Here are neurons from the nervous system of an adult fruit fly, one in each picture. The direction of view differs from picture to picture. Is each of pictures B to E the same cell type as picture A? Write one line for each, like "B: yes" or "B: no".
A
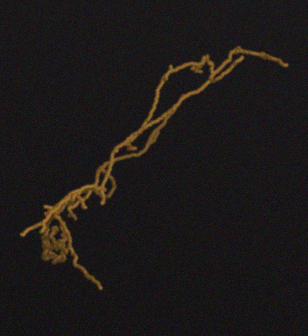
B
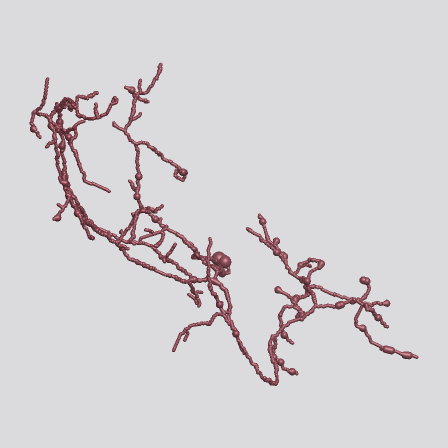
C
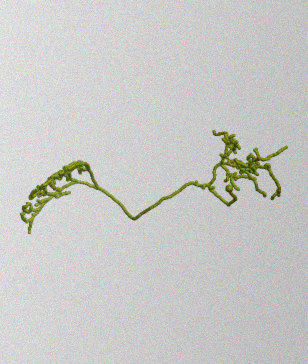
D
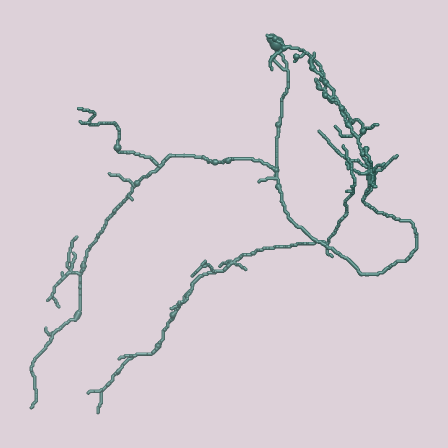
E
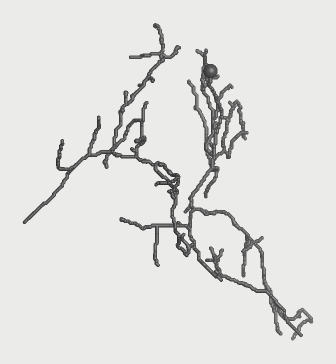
B: yes
C: no
D: yes
E: yes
